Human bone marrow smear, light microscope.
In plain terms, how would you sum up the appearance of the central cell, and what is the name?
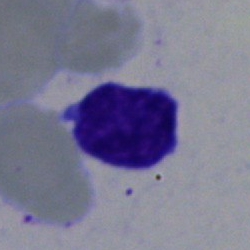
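The chromatin here is dense and coarsely mottled, not fine and open. A small pale blue bleb projects from the left edge, and the outline as a whole is irregular and somewhat angular rather than smoothly round. No granules are visible anywhere in it. It's a lymphocyte.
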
